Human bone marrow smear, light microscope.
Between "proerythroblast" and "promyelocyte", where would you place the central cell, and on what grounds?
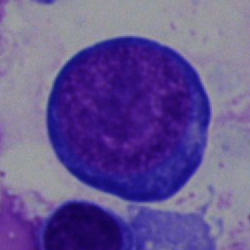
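Proerythroblast, not promyelocyte. The cell has a smooth, round outline, and its chromatin is finely textured rather than coarsely clumped. Deep blue cytoplasm forms only a narrow rim around the nucleus.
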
